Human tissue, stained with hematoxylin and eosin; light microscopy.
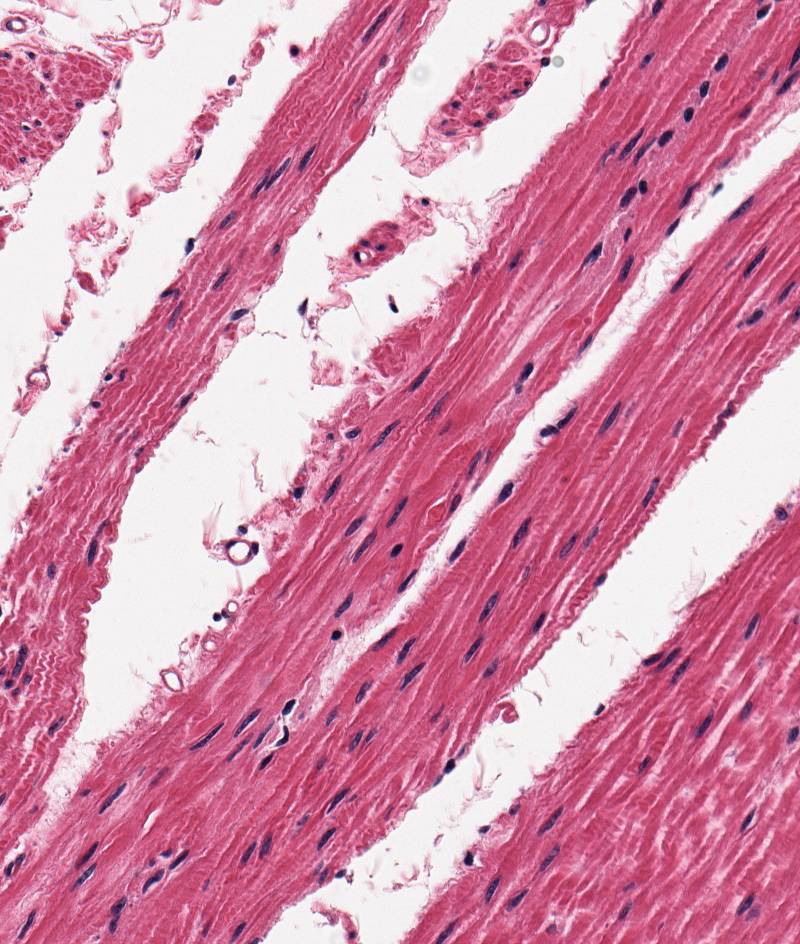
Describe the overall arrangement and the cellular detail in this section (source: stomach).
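So you've got long parallel bundles of fibres here, running diagonally from lower left up to upper right. Their nuclei are elongated and cigar-shaped, lined up with the long axis of the fibres. The fibre cytoplasm takes a strong, even eosinophilic pink. Over on the left side, that bundle's fibres follow a wavy course.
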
